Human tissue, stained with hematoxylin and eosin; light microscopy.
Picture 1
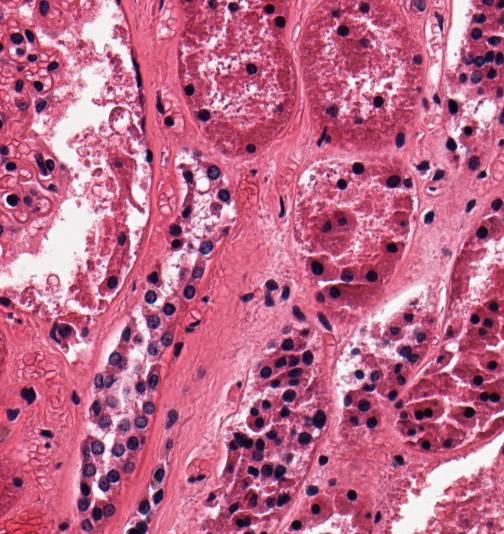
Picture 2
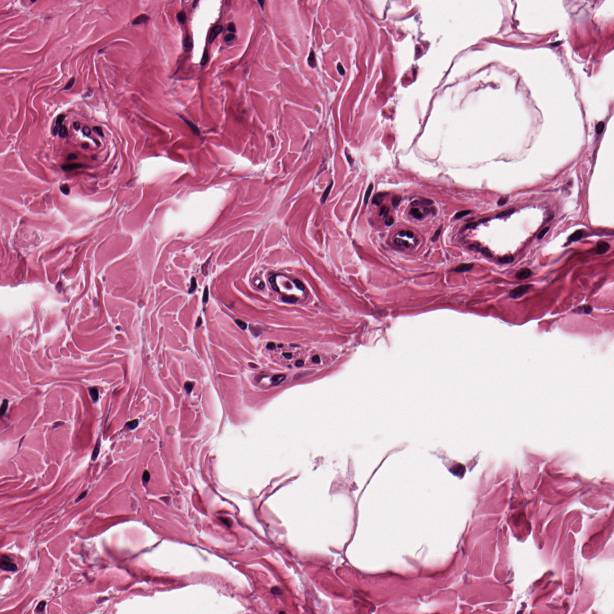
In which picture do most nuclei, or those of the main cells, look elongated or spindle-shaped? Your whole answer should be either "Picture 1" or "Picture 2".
Picture 2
